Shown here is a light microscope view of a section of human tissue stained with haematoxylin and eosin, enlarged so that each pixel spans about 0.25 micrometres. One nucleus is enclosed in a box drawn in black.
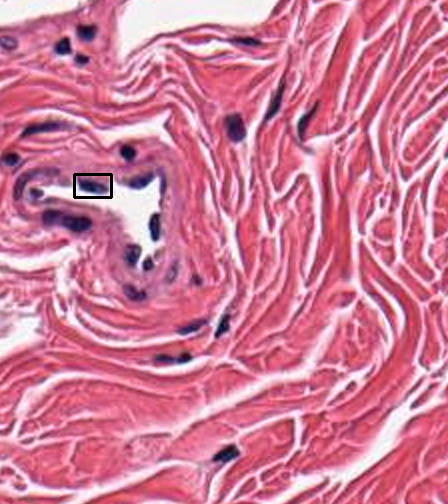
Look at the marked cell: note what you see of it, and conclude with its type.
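The nucleus is elongated and flattened, with its long axis running along the edge of the lumen. The nucleus is darkly and fairly evenly stained. The cell lies directly at the border of an open, empty lumen of a small vessel, lining it. Hardly any cytoplasm can be made out around the nucleus; only a thin pink rim is seen. Other nuclei are spaced around the same lumen, and wavy pink fibres encircle the vessel. The marked cell is an endothelial cell.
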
